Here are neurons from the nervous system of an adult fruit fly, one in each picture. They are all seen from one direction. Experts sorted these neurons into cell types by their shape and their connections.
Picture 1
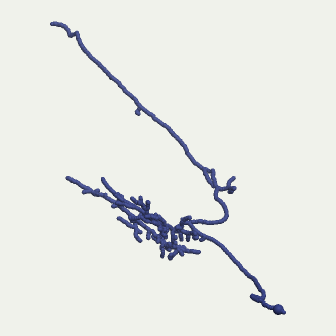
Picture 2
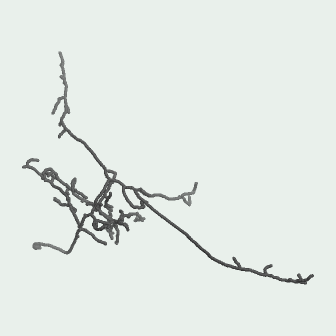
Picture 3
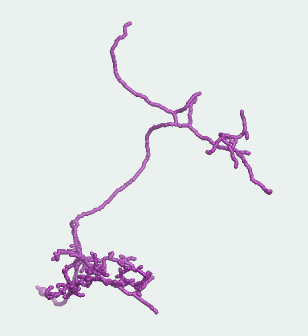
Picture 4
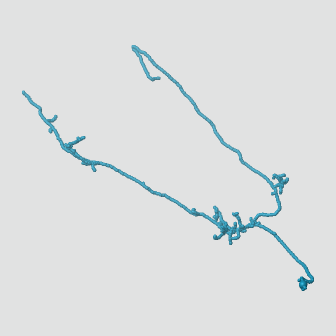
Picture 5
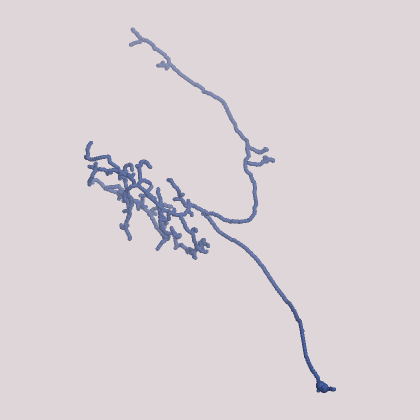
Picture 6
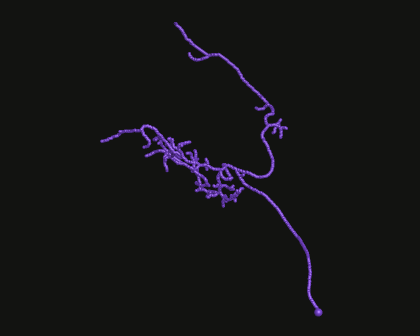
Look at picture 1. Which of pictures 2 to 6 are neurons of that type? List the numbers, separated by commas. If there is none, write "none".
5, 6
